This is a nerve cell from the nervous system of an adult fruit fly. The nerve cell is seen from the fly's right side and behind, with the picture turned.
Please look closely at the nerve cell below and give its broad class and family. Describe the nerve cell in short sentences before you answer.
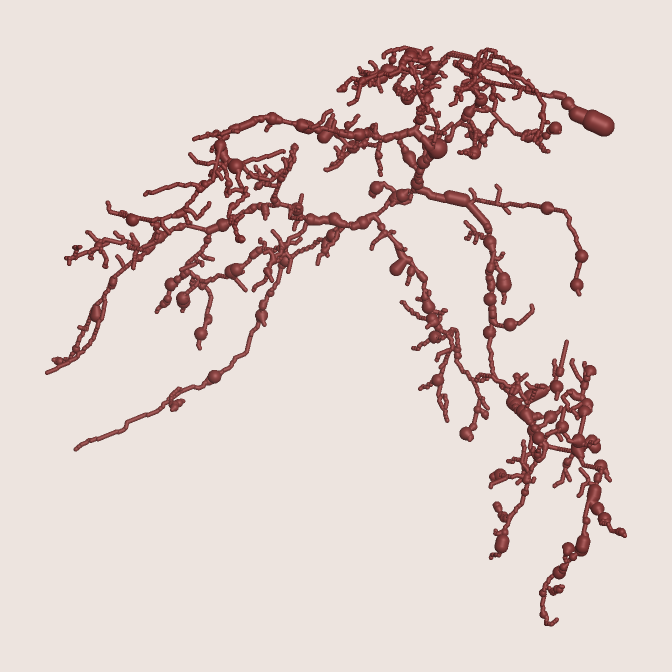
The cell body can be seen at the upper right of the picture. More than a hundred branch ends can be seen. It is a nerve-cord intrinsic neuron. Its family is hemilineage 13A.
